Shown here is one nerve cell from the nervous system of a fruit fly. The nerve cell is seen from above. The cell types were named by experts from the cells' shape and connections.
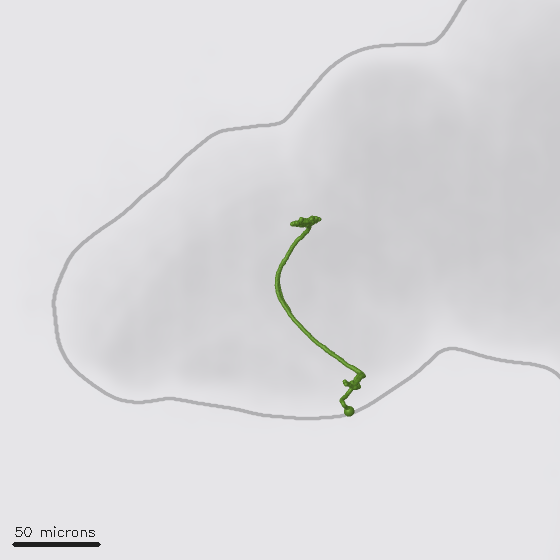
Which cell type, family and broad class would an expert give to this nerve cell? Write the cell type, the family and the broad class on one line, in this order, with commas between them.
T4a, T, optic-lobe intrinsic neuron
